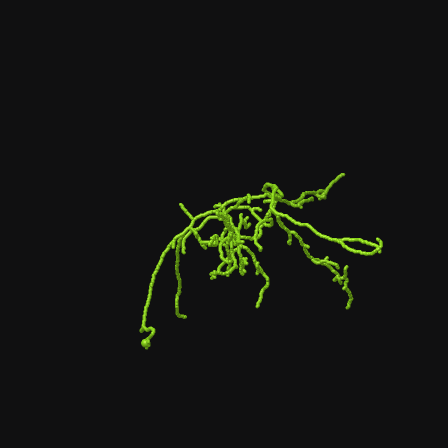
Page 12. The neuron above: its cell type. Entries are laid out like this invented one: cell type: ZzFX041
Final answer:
cell type: IN07B065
